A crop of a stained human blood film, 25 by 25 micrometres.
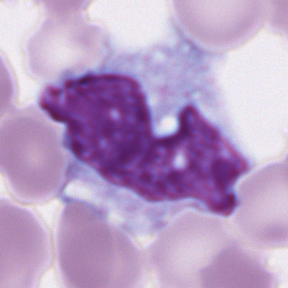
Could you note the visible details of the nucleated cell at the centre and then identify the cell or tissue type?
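Start with the nucleus: it is elongated and runs diagonally from upper left to lower right. The cytoplasm, pale greyish blue, is widest above the nucleus and holds fine, dust-like lilac granules. This cell is a monocyte.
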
